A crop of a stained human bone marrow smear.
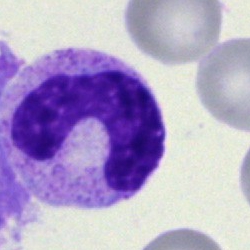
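Band neutrophil at the centre of a stained human bone marrow smear. The nucleus is bent into a horseshoe shape opening toward the bottom, and its chromatin is dark purple and coarsely clumped. Fine purple granules are scattered through pale lilac-pink cytoplasm.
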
